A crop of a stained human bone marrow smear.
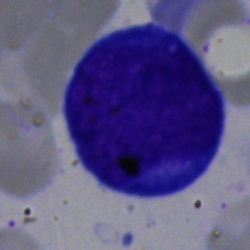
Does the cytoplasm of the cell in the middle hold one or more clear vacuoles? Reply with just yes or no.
No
